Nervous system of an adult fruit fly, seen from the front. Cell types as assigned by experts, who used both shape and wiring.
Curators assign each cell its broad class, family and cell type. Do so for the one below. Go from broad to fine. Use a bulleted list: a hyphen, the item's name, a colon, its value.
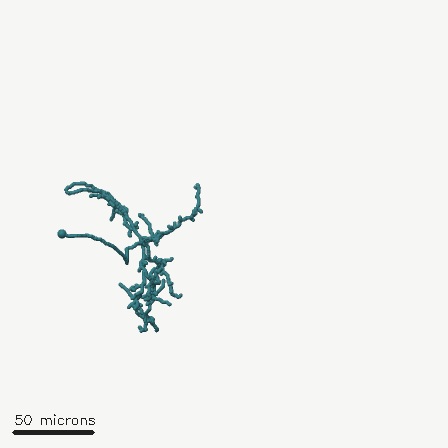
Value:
- broad class: nerve-cord intrinsic neuron
- family: hemilineage 08A
- cell type: IN08A050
